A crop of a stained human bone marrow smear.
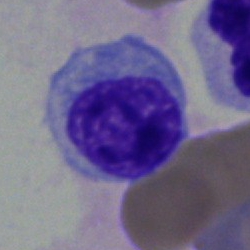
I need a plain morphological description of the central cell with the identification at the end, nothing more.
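Outline roughly round, edge slightly uneven. Chromatin dark purple and clumped, paler streaks between the clumps. No granules visible in the cytoplasm. Picture slightly out of focus; cell edges softened. Cell: myelocyte.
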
